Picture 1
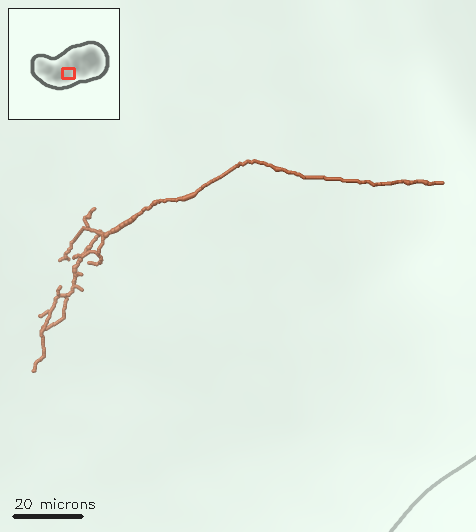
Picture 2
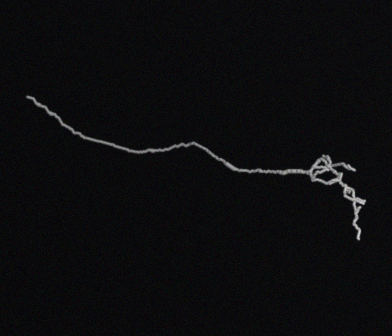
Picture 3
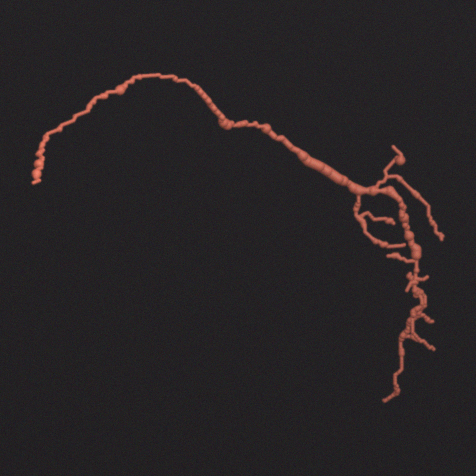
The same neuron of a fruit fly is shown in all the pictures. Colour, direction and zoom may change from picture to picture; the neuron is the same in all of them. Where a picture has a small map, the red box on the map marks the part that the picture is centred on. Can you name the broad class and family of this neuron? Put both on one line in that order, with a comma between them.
sensory neuron entering the nerve cord, class mechanosensory tactile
